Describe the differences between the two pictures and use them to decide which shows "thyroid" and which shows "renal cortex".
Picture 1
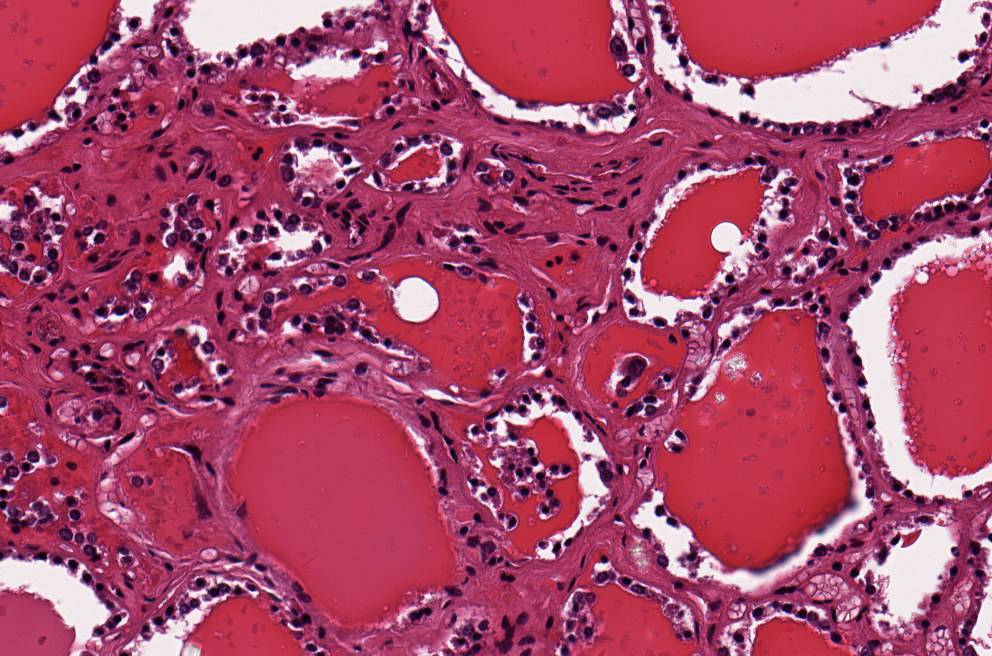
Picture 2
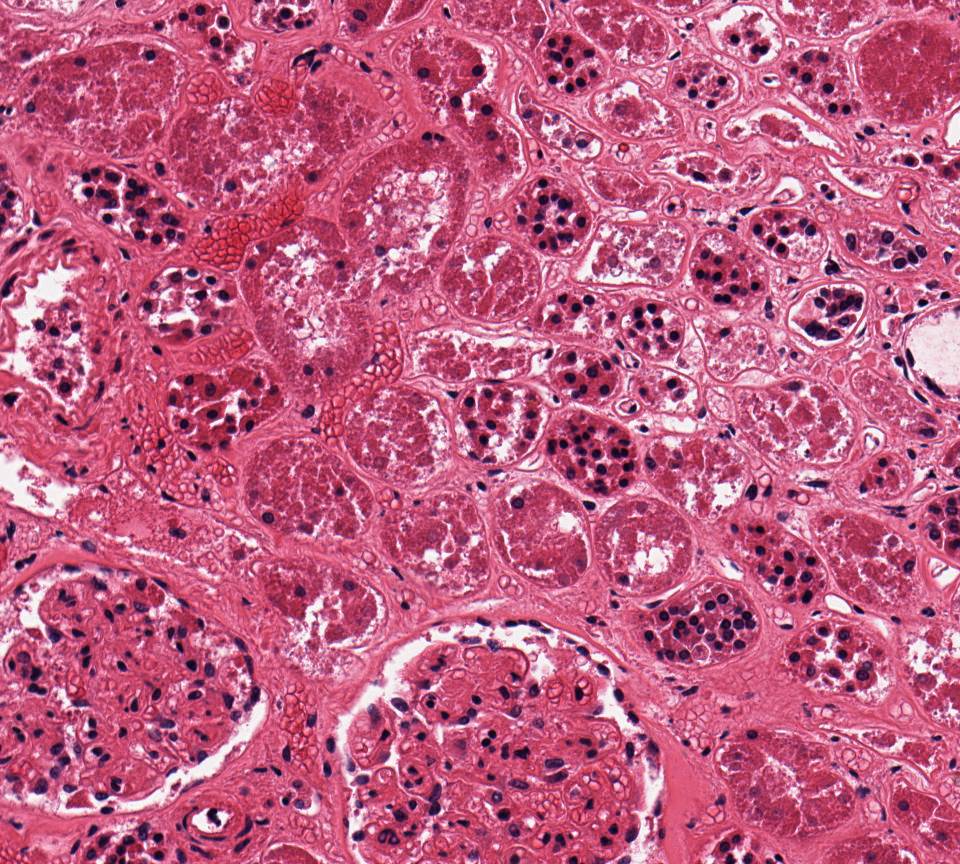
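The first picture shows thyroid and the second renal cortex. The thyroid consists of closed round follicles of widely varying size, the largest around the edges and at the bottom and the smallest clustered in the centre and left, where the lumens are narrow and some contain only scant pink material or loose cells. A single layer of flattened to low cuboidal cells with small round dark nuclei lines each follicle. The renal cortex has two large rounded glomeruli in the lower half, at the lower left and lower centre, among closely packed round to oval cross-cut tubules with little interstitium and strongly eosinophilic, granular epithelial cytoplasm. No fat cells are present.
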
